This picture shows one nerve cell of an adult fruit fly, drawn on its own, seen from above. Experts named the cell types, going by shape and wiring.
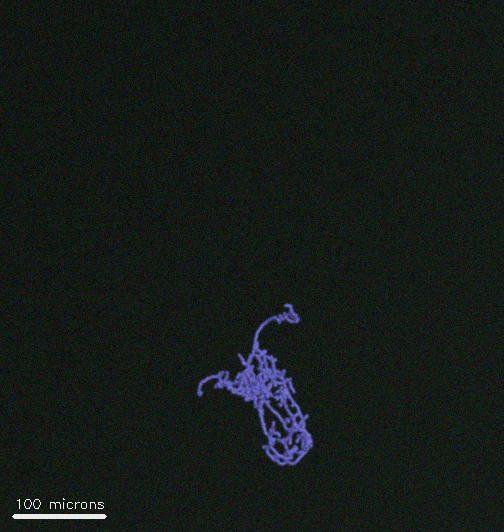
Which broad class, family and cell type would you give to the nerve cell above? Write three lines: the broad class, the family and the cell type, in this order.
nerve-cord intrinsic neuron
hemilineage 19A
IN19A057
